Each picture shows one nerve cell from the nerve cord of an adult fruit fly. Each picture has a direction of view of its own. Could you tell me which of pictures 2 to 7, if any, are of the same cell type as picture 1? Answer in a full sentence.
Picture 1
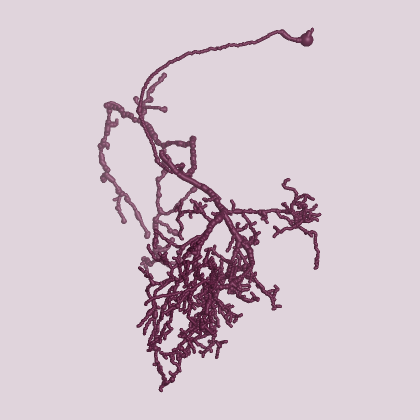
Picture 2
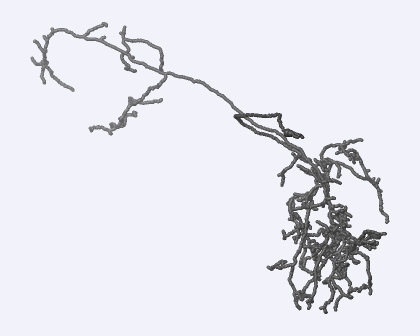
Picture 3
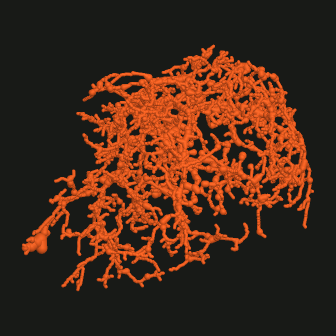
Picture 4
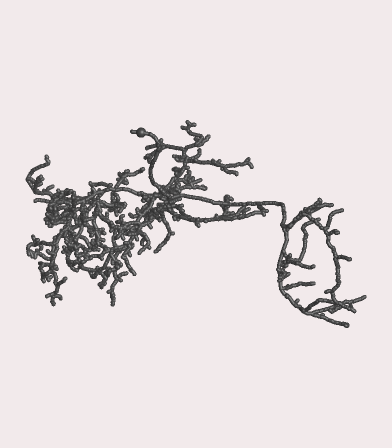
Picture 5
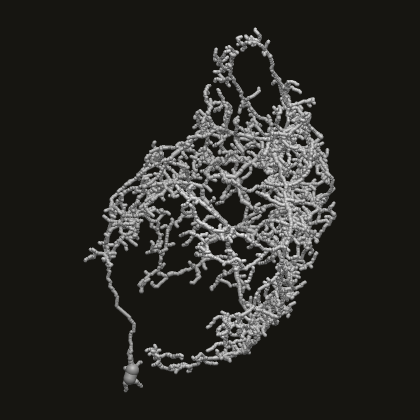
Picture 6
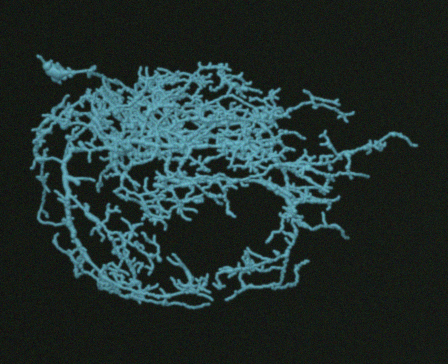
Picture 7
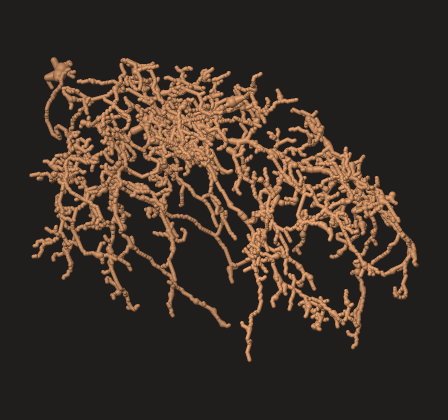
Picture 2 and picture 4 are of the same cell type.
